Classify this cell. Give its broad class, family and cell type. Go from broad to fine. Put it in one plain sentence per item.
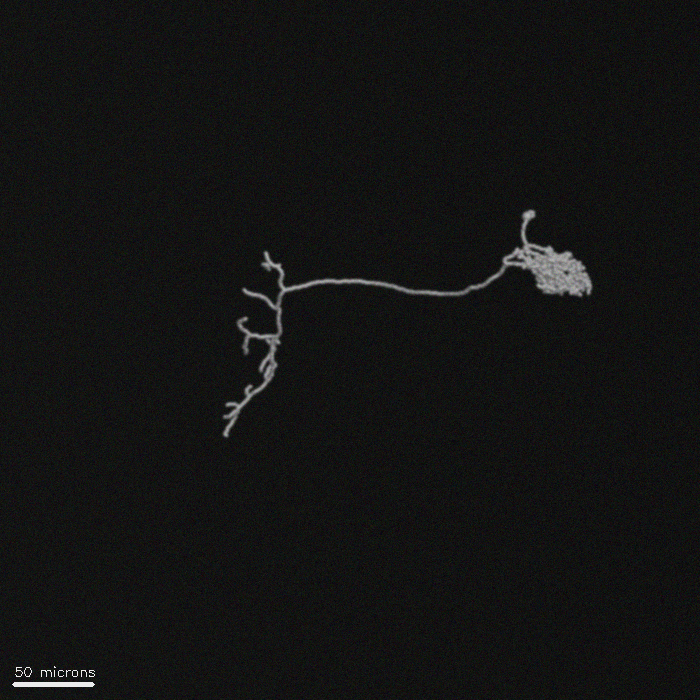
A central-brain intrinsic neuron of hemilineage AOTUv4_dorsal, type AOTU002_b.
